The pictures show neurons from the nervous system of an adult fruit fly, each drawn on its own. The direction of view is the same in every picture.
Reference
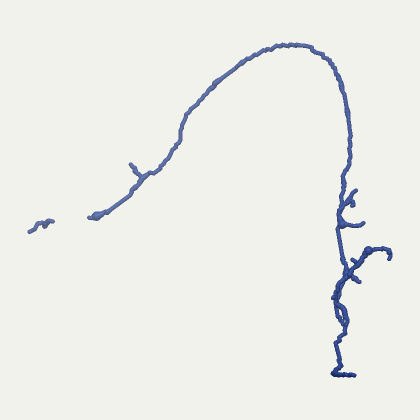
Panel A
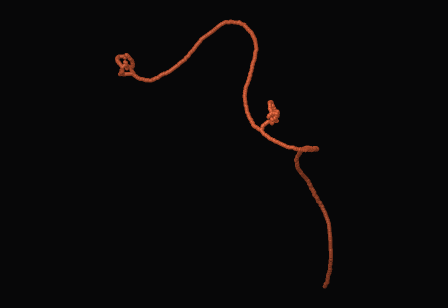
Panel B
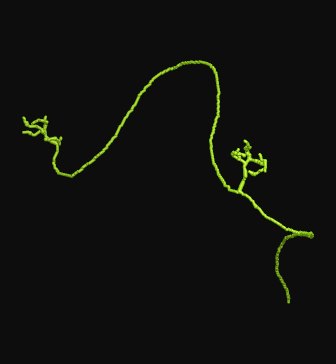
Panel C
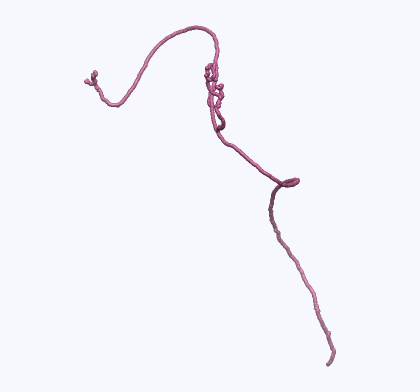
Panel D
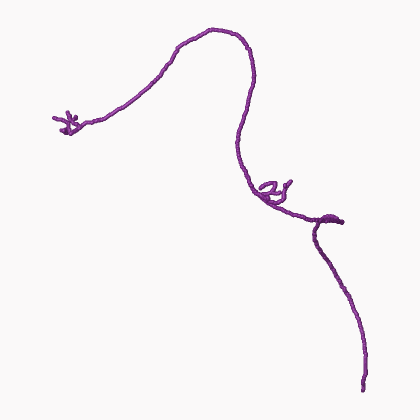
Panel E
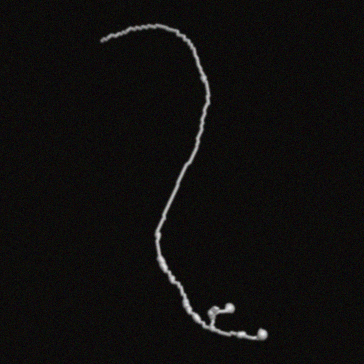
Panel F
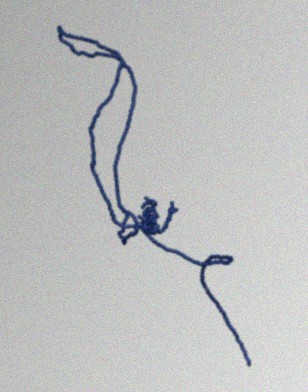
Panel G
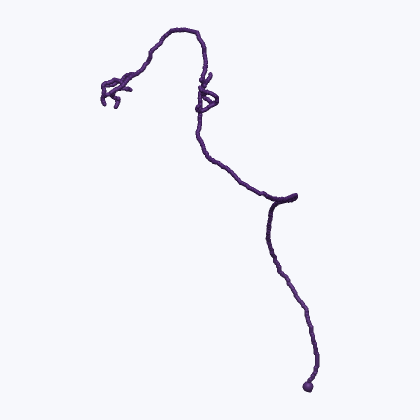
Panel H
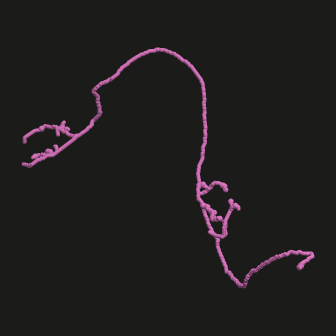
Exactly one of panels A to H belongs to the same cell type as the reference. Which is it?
H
